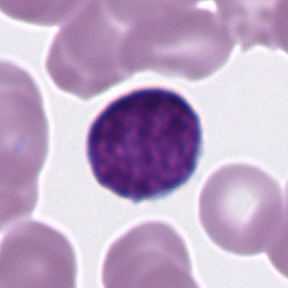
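Typical lymphocyte at the centre of the field. Look at the nucleus first: it stains a deep blue-purple, and its chromatin is dense and coarsely clumped, with small paler gaps between the dark patches. Take your time searching, and you will find no nucleoli there. The cytoplasm, too, shows no granules.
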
